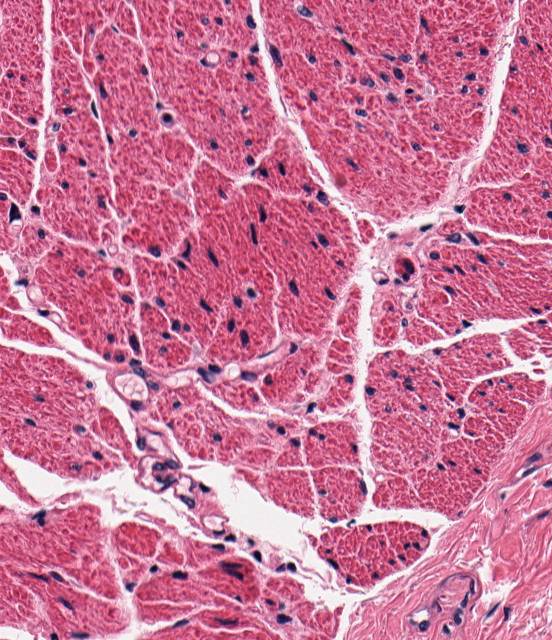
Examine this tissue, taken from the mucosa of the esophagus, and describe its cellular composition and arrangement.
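You'll see small dark nuclei scattered through the inside of each bundle. The muscle cytoplasm is deep pink, with no cross-striations. Small blood vessels sit in the septa, notably just left of centre and at the right middle. Those white clefts opening between many of the bundles come from shrinkage.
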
